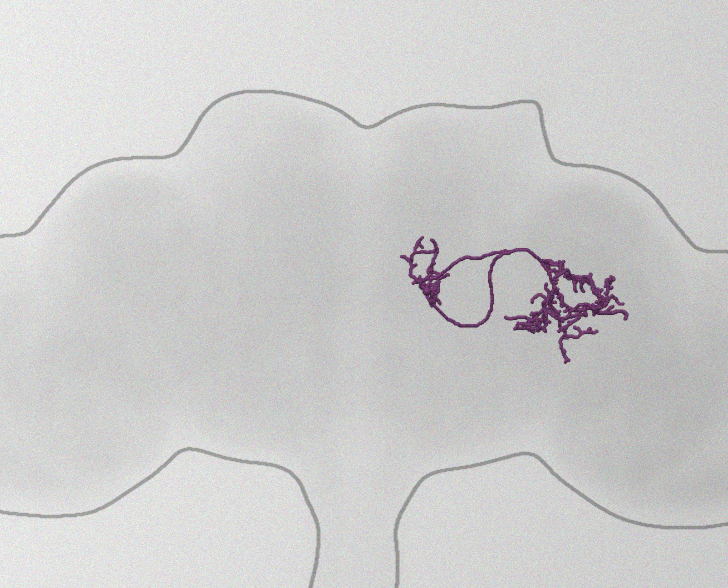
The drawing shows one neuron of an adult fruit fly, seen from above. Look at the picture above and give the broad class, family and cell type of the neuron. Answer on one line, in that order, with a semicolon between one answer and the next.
central-brain intrinsic neuron; hemilineage SLPpm3; CB3121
